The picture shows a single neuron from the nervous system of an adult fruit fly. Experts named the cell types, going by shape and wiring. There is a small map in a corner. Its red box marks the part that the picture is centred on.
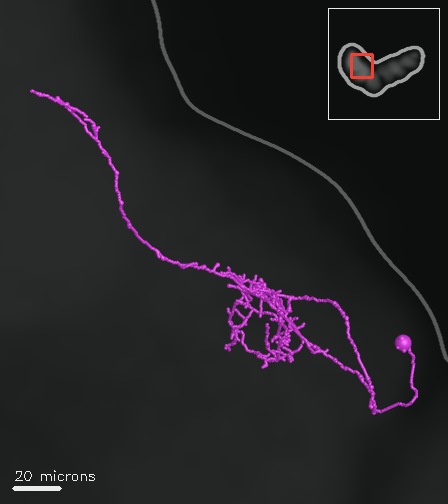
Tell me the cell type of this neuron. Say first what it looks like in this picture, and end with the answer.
By the scale bar it is about 170 microns wide in this view. As drawn here it is about as wide as it is tall. It is a central-brain intrinsic neuron. Its cell type is CL283_c.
